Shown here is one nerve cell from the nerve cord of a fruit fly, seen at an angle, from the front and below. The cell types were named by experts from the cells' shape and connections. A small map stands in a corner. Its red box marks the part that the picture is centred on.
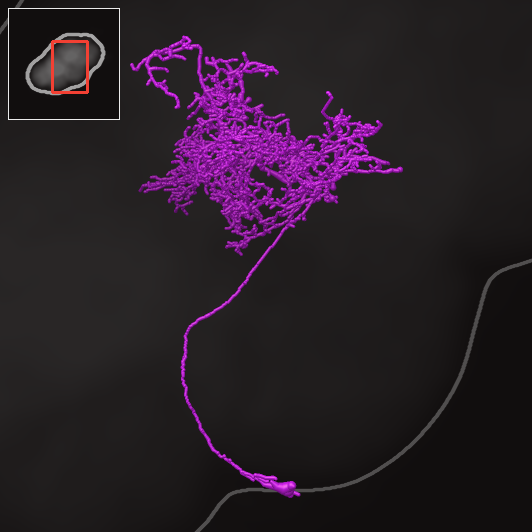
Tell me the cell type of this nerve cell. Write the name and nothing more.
IN06A002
